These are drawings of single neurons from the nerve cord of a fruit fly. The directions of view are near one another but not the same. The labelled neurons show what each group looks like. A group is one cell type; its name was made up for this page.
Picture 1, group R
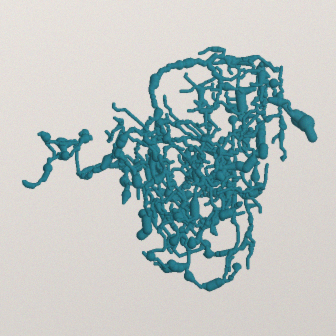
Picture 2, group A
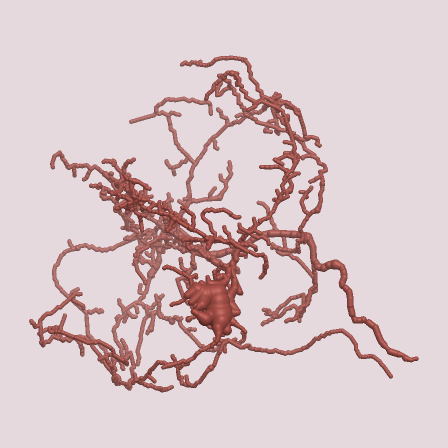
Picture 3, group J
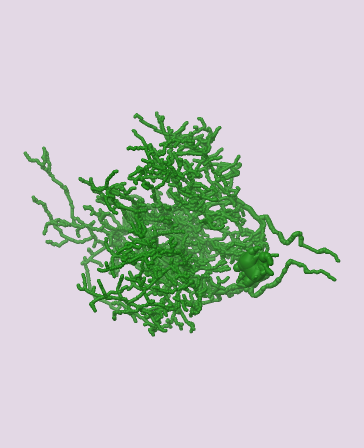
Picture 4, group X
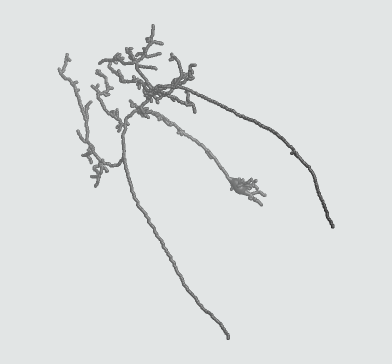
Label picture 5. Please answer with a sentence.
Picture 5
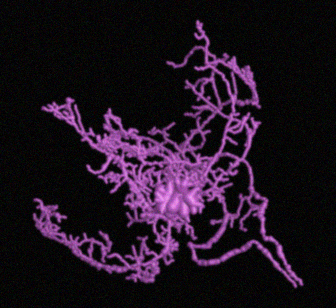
It belongs to group A.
